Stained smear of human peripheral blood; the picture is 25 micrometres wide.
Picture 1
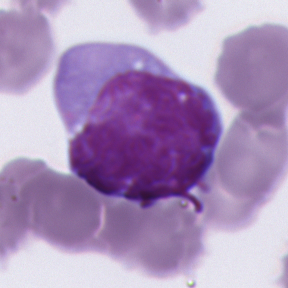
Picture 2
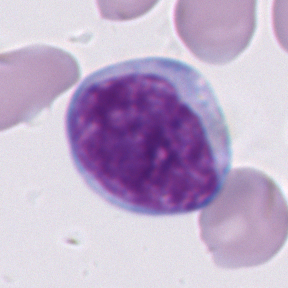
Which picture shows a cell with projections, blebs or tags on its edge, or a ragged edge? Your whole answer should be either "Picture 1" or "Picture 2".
Picture 1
